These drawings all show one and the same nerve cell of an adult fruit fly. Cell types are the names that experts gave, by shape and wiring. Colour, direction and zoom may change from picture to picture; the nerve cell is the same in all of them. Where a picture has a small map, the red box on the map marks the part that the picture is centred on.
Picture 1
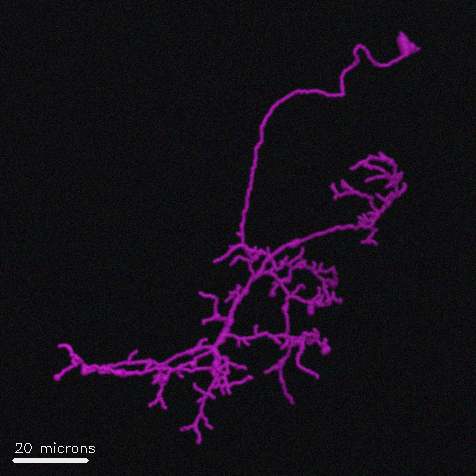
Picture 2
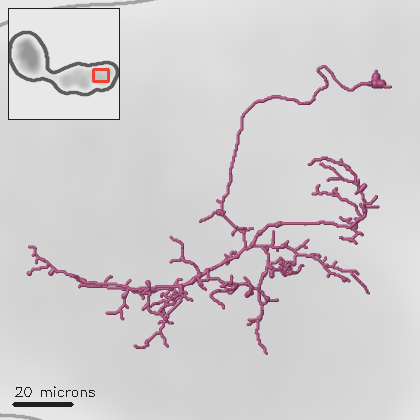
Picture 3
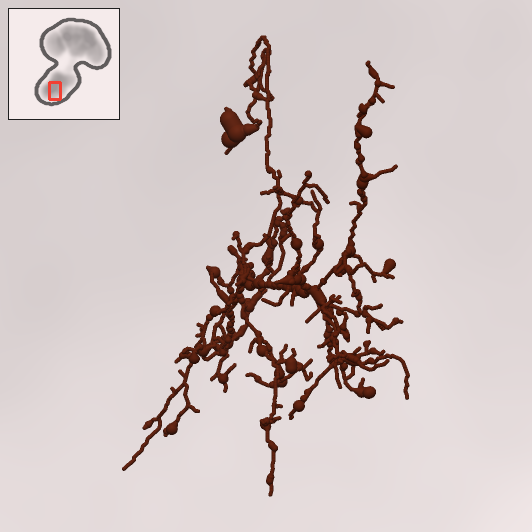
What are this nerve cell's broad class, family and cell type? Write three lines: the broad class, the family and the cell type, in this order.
nerve-cord intrinsic neuron
hemilineage 19A
IN19A100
